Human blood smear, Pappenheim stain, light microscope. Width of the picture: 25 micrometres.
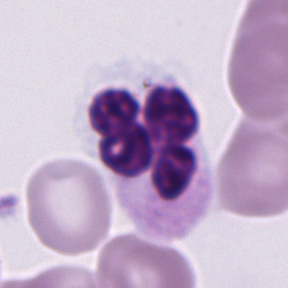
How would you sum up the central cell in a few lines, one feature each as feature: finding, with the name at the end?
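Lobes: two side-by-side pairs, not a single row
Chromatin: dark purple, coarsely clumped
Granules: fine, dust-like, in cytoplasm
Cytoplasm: mostly below nucleus
Name: segmented neutrophil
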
